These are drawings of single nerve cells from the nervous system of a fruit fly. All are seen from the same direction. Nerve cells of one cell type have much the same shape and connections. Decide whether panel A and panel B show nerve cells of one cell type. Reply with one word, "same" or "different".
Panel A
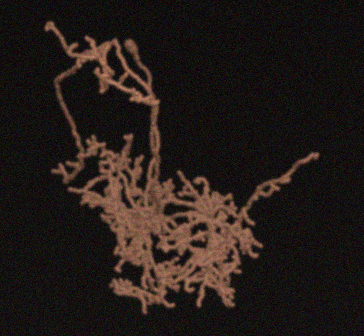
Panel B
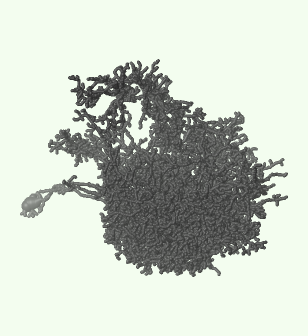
different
